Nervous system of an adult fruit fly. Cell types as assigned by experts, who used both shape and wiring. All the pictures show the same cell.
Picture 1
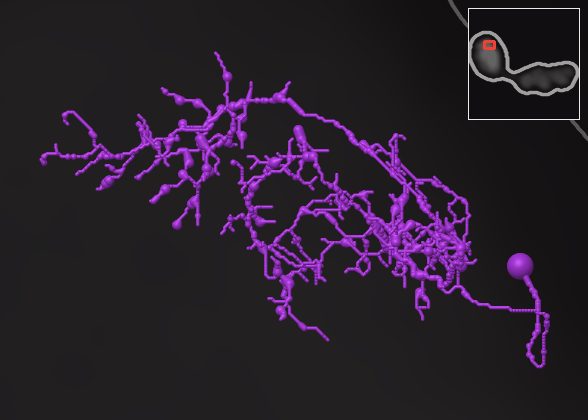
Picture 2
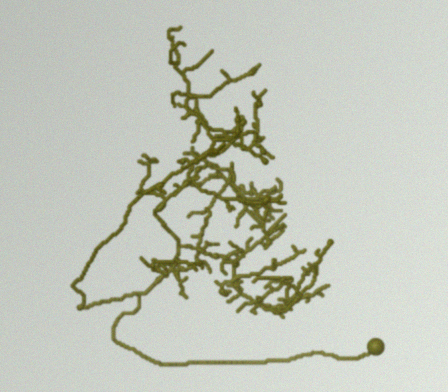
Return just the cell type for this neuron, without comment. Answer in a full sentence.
The cell type is LHPV4b1.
